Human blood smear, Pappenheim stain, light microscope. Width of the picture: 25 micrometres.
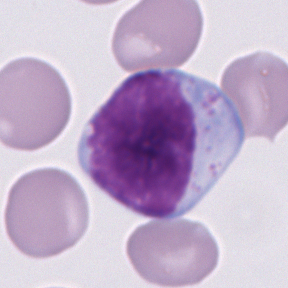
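Large granular lymphocyte, the cell at the centre of a stained smear of human peripheral blood. The cell is about 14 micrometres across, about 1.75 times as wide as a red cell lying whole in the picture, and its outline is angular rather than round. Its nucleus, about 13 by 9 micrometres, lies toward the left and fills about 70% of the cell's area. The pale blue cytoplasm forms a wider crescent on the right than on the left and holds a small number of fine reddish-purple granules.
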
